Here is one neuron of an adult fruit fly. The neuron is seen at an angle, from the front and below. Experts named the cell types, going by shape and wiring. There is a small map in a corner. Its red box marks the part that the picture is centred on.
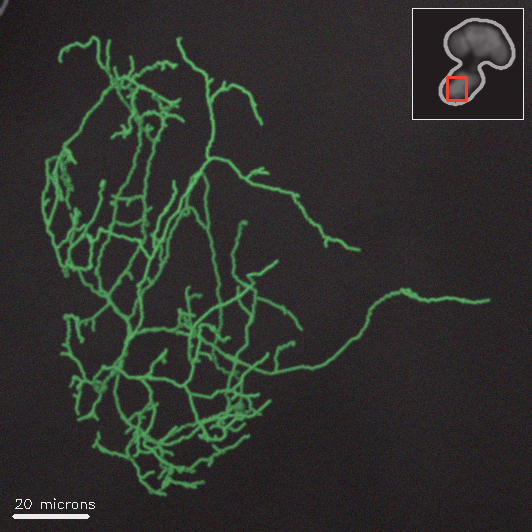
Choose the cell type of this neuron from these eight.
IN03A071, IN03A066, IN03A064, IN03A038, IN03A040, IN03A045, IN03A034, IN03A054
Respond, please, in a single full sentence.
This neuron counts as a member of the cell type IN03A071.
